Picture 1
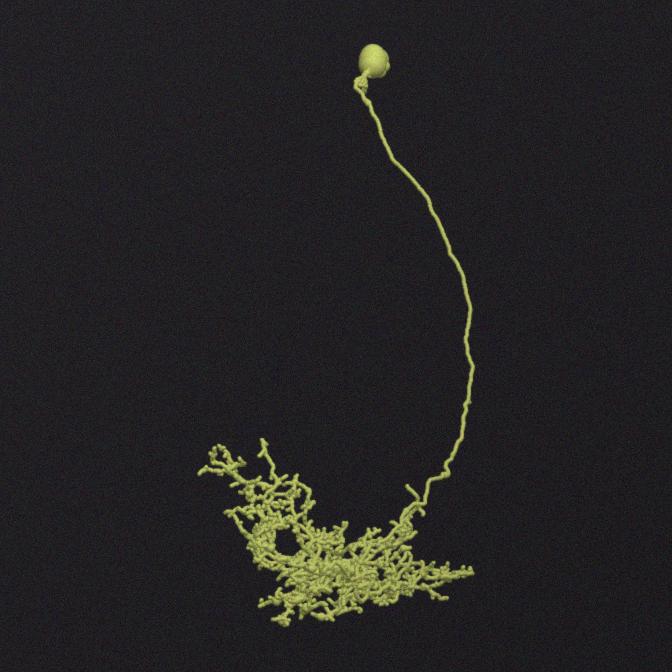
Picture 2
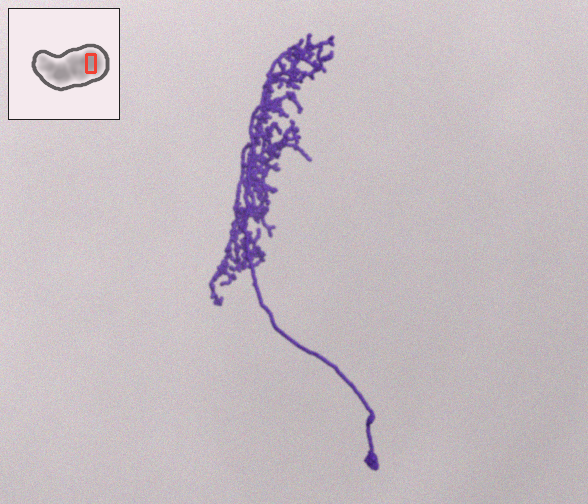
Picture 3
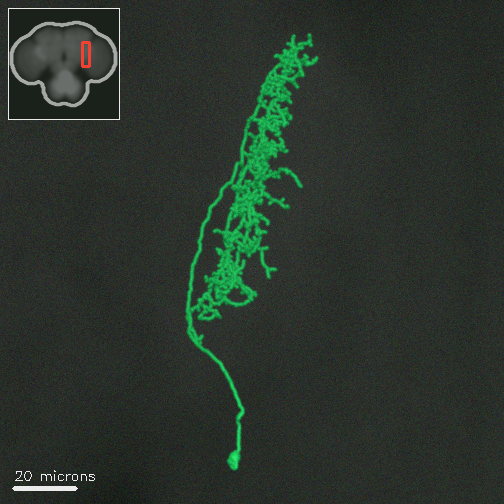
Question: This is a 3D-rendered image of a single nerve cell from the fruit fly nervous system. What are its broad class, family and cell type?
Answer: optic-lobe intrinsic neuron; Li; Li34b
